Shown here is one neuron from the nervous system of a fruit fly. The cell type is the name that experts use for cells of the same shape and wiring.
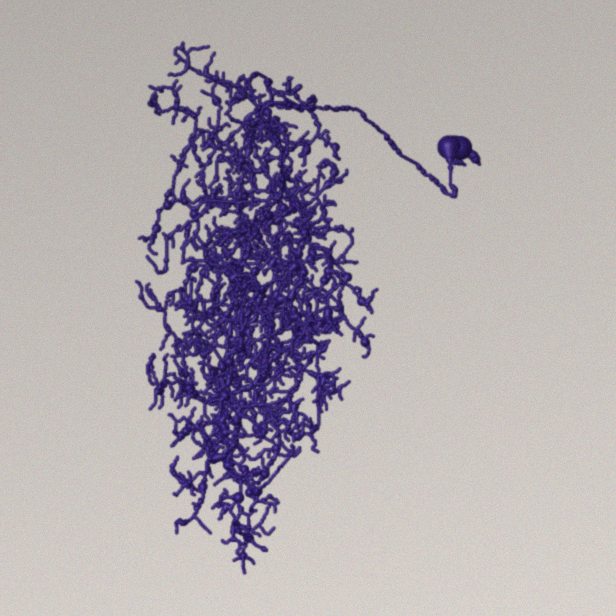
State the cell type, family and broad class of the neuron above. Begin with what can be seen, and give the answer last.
More than a hundred branch ends can be seen. In this view it is taller than it is wide. It is of cell type Li30. Its family is Li. Its broad class is optic-lobe intrinsic neuron.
